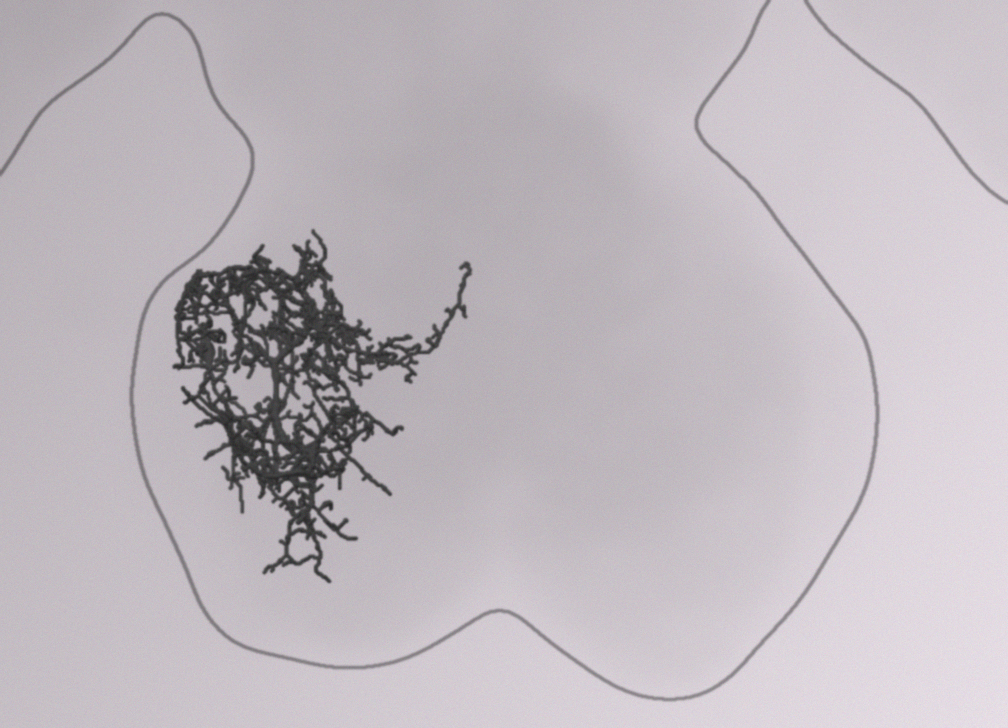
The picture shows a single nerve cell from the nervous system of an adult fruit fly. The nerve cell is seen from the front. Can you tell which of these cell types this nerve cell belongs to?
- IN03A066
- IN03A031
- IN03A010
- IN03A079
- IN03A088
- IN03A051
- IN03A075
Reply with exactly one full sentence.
This nerve cell is a cell of type IN03A010.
